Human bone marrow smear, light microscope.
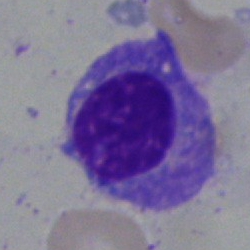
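Plasma cell in the middle of the field. Its nucleus sits off-centre, displaced toward the left side, and its chromatin stains dark purple and is mostly dense. The cytoplasm is blue-violet, with a few small clear vacuoles in its upper part.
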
